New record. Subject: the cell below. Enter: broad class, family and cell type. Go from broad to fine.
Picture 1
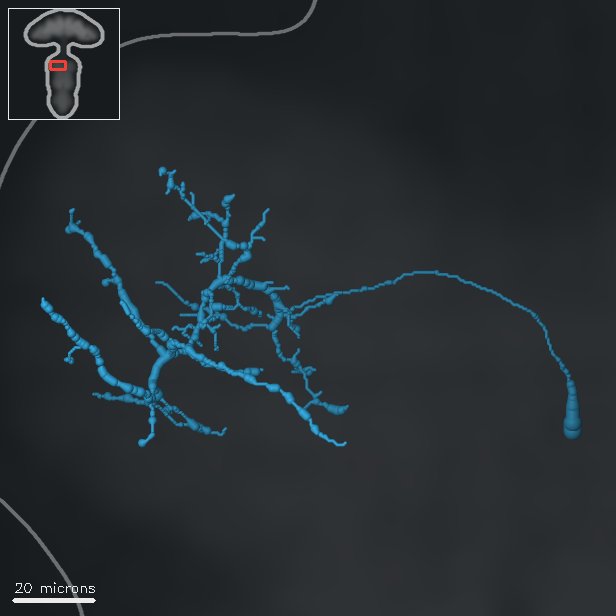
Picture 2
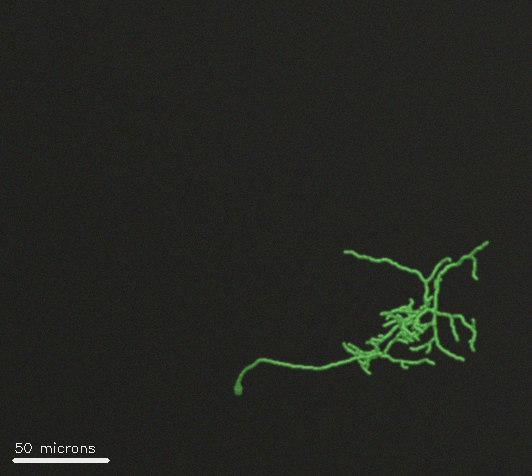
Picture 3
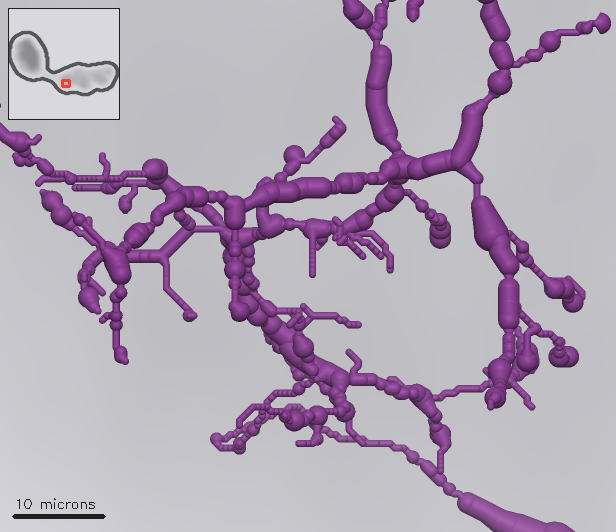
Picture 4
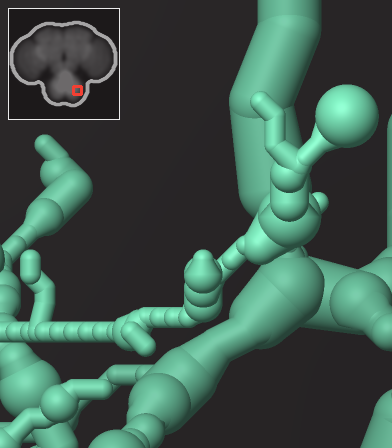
nerve-cord intrinsic neuron; hemilineage 13B; IN13B032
